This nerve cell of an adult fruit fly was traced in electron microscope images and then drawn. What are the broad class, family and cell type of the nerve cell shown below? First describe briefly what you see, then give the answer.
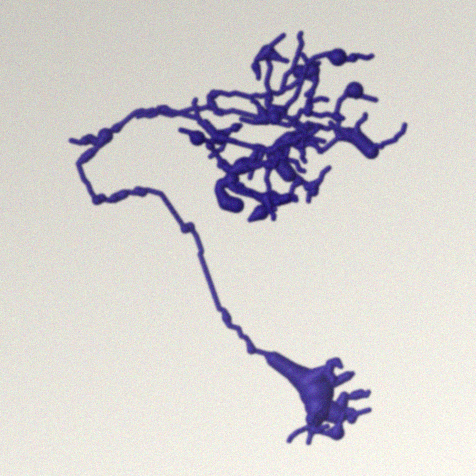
Dozens of branch ends can be seen. As drawn here it is about as wide as it is tall. It is an optic-lobe intrinsic neuron. Its family is Dm. The cell type is Dm10.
